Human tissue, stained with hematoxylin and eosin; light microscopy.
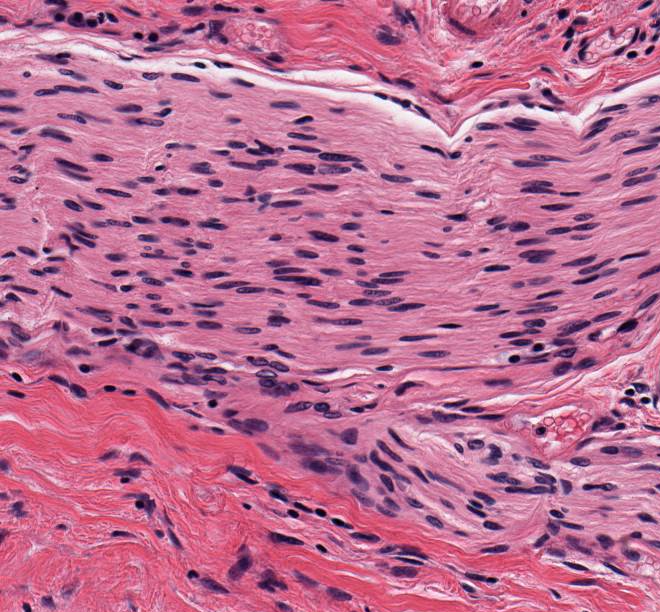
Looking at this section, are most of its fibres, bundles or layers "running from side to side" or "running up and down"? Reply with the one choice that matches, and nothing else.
Running from side to side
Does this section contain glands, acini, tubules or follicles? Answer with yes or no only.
No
